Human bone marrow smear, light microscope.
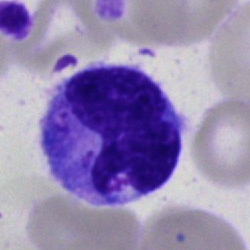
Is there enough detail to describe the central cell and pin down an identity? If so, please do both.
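The chromatin is dark purple and clumped rather than fine. Blue cytoplasm lies mostly on the left side of the cell. Within the nuclear indentation, the cytoplasm shows a pale, lightly stained zone. A few small reddish-purple granules lie near the bottom of the cell. The cell is a monocyte.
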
